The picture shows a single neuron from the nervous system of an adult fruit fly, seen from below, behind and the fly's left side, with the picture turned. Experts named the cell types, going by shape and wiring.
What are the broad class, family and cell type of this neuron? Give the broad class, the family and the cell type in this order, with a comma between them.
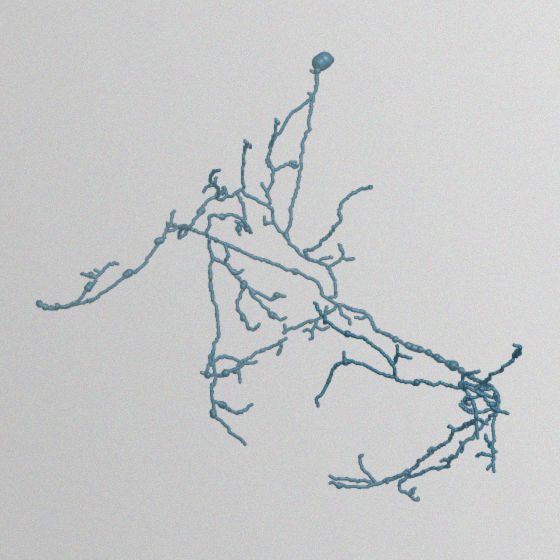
central-brain intrinsic neuron, hemilineage SMPad1, SMP105_a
